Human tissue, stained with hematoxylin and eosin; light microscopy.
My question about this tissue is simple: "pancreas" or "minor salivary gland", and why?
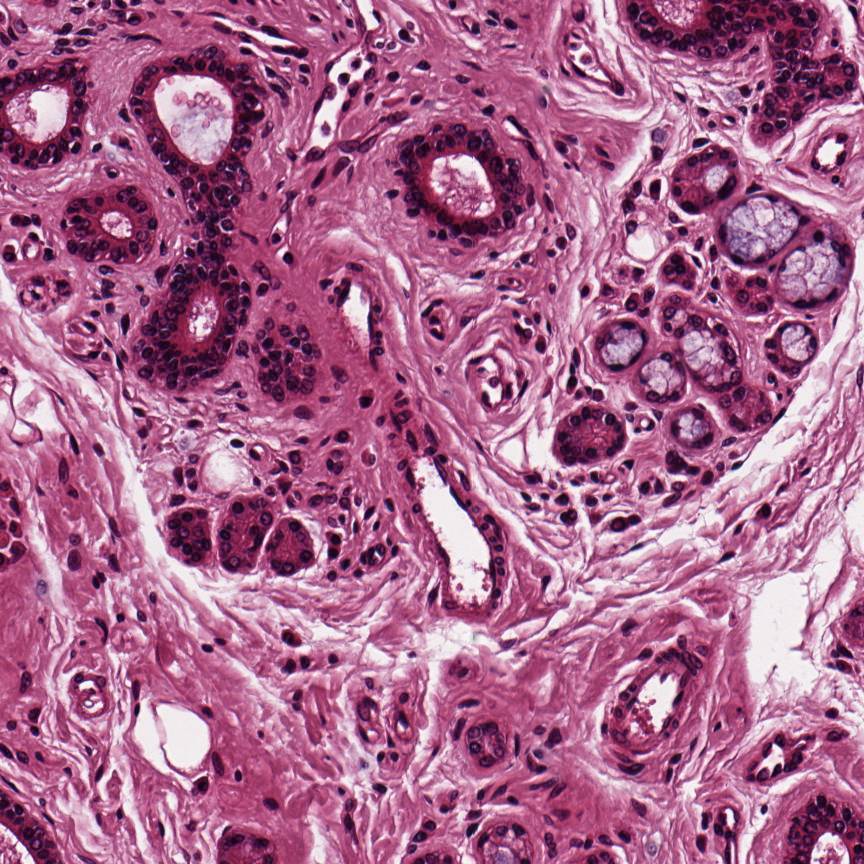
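This is minor salivary gland.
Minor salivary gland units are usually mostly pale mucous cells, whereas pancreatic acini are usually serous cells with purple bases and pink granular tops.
The acini clustered on the right, just above the middle, match the former: their cytoplasm is pale bluish-grey and foamy, with nuclei pressed to the base. Across the field, small clusters of glandular units and ducts sit among broad bands of dense pink fibrous stroma, and the larger upper-left ducts hold pale, wispy pink-grey secretion instead of being empty. No fat cells appear in the field.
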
